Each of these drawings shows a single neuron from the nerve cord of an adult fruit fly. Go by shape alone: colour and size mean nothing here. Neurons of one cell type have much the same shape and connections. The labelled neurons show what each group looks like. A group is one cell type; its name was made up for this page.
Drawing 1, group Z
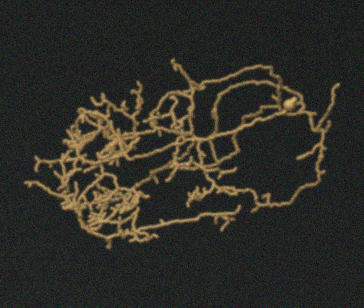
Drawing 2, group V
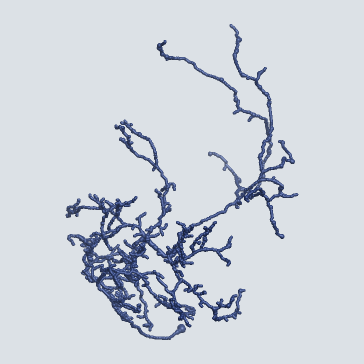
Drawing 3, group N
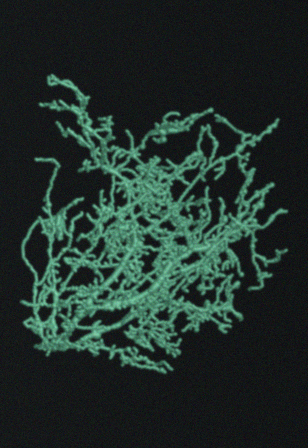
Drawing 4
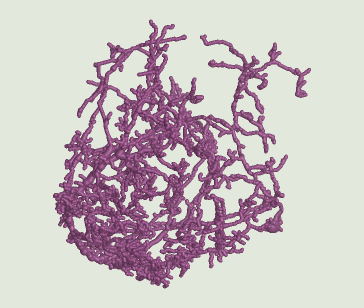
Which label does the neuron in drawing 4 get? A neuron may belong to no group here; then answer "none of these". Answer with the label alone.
group N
